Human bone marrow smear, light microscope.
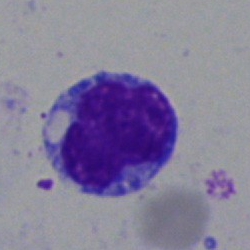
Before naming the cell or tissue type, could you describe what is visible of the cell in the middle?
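A round outline bounds the cell. Its nucleus fills most of the cell and lies toward the right. The cytoplasm forms a narrow blue rim, with a single clear vacuole on the left side. The cell is a lymphocyte.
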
